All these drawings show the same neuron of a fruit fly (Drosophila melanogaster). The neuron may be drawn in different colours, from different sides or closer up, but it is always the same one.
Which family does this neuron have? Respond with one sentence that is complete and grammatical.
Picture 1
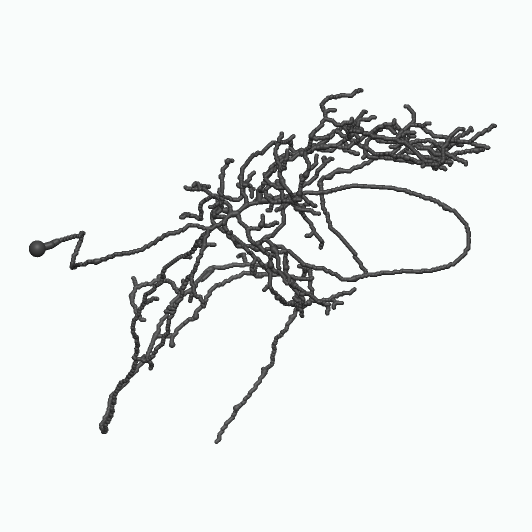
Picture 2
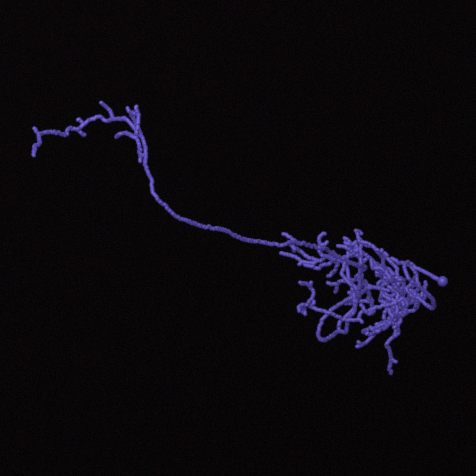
For this neuron, the family is hemilineage 17A.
